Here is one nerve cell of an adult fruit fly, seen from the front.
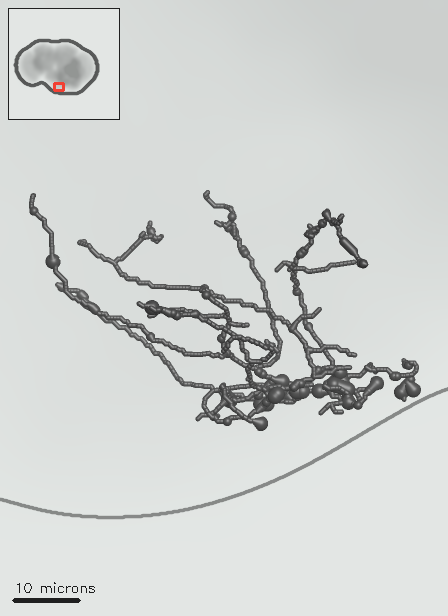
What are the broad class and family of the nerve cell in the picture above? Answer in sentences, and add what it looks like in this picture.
Its broad class is nerve-cord intrinsic neuron. Its family is hemilineage 01B. The drawing shows no cell body. By the scale bar it is about 60 microns wide in this view.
